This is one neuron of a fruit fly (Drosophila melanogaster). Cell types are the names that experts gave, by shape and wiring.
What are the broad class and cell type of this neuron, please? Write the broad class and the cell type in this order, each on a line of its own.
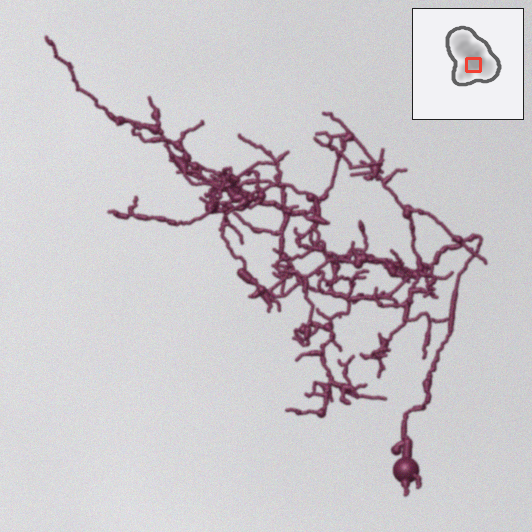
central-brain intrinsic neuron
PLP145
